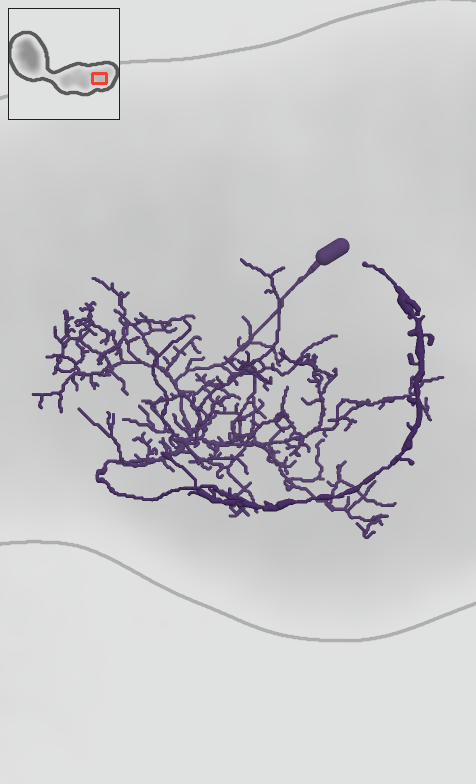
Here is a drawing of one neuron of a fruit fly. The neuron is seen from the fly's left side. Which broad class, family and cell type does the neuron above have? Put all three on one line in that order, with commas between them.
nerve-cord intrinsic neuron, hemilineage 09A, IN09A021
